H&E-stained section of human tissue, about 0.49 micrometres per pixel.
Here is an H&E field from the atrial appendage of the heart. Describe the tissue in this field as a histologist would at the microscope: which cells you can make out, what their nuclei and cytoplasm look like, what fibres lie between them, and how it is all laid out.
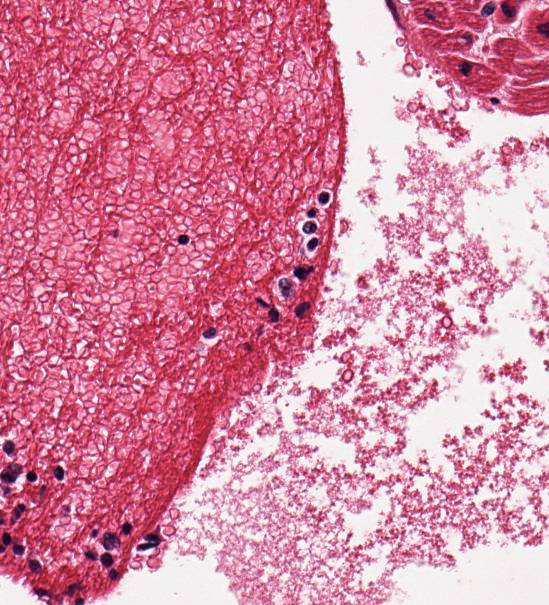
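A large pink tissue fragment occupies the left half of the field; open space lies to its right. The tissue shows a fine mesh-like pattern of small round pale spaces outlined by thin pink walls. Several dark nuclei within clear halos are present near the right border of the tissue. A separate small fragment of pink tissue, containing dark elongated nuclei, lies in the top right corner.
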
